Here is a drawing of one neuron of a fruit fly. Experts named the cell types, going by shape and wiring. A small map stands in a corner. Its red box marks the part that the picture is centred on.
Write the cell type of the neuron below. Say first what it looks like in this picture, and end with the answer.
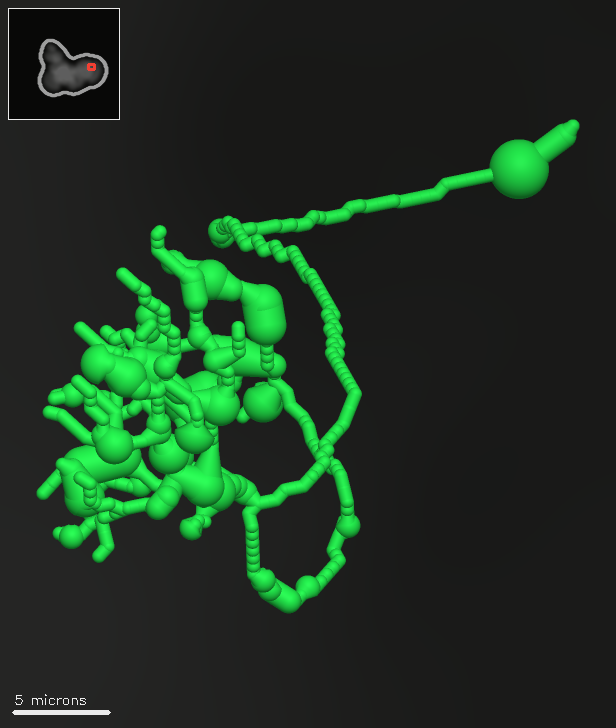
Its cell body lies at the upper right of the picture. From left to right in the picture it spans about 30 microns. Its broad class is optic-lobe intrinsic neuron. It is of cell type T5b.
